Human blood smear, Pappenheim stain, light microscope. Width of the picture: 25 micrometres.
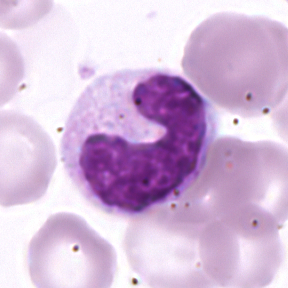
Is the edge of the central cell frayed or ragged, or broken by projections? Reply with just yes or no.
No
